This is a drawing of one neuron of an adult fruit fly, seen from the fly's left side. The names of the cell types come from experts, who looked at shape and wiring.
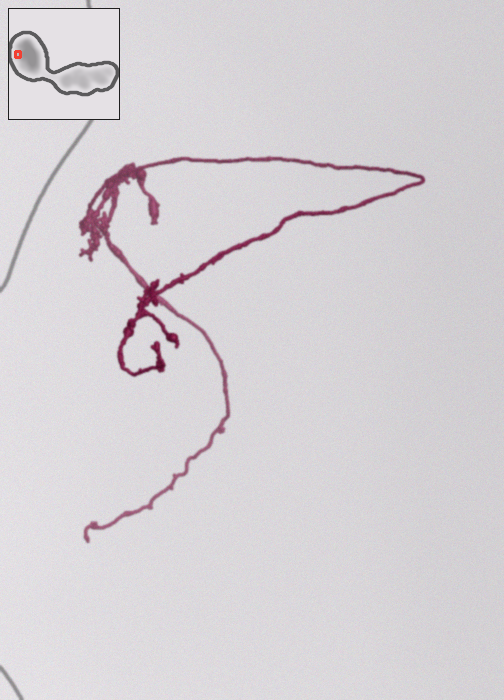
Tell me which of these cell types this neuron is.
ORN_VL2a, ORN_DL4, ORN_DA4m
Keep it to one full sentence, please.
This neuron is categorized as cell type ORN_DA4m.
